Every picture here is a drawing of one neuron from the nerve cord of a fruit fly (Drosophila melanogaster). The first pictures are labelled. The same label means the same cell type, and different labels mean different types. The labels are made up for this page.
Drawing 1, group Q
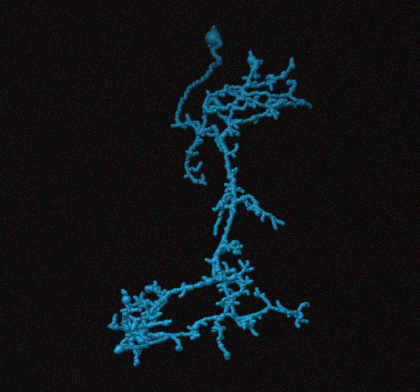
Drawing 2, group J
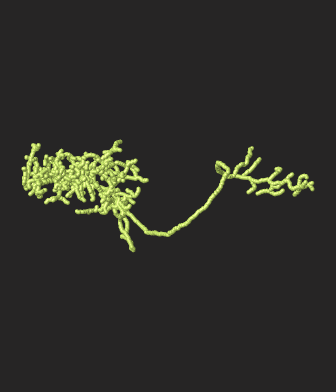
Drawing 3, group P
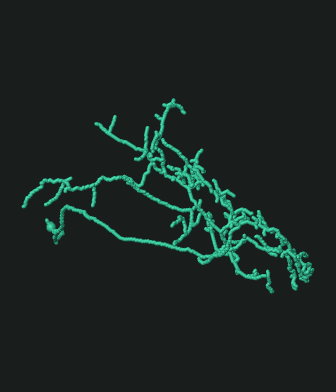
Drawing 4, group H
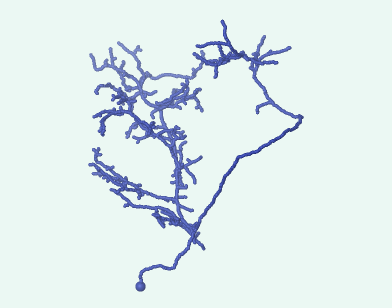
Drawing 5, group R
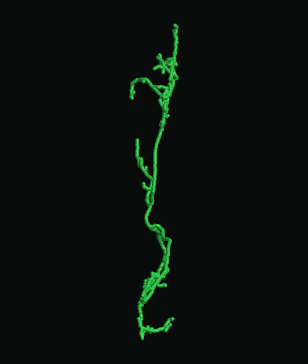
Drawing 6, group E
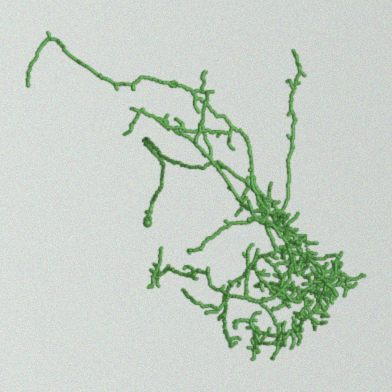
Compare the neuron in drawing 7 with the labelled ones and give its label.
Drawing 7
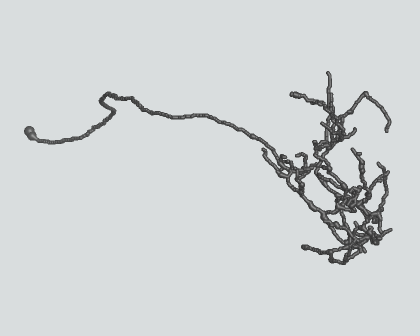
group E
